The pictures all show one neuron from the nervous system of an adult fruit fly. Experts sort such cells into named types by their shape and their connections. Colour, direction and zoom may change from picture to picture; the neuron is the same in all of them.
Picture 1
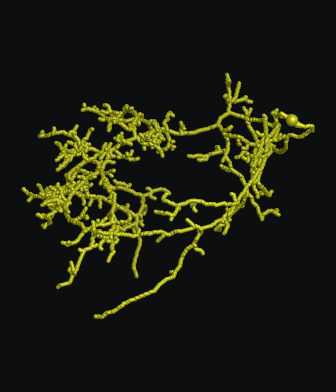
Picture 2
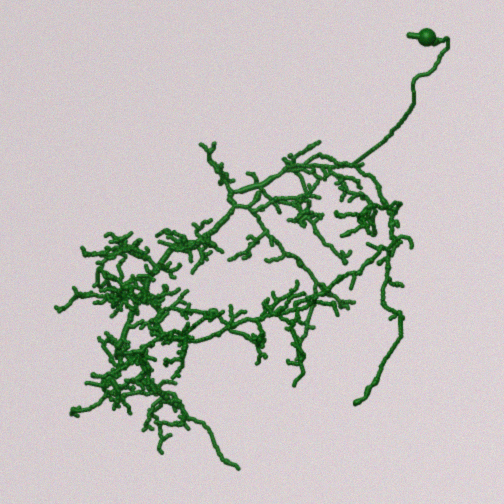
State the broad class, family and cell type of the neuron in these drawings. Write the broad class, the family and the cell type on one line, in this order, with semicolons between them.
nerve-cord intrinsic neuron; hemilineage 11A; IN11A007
